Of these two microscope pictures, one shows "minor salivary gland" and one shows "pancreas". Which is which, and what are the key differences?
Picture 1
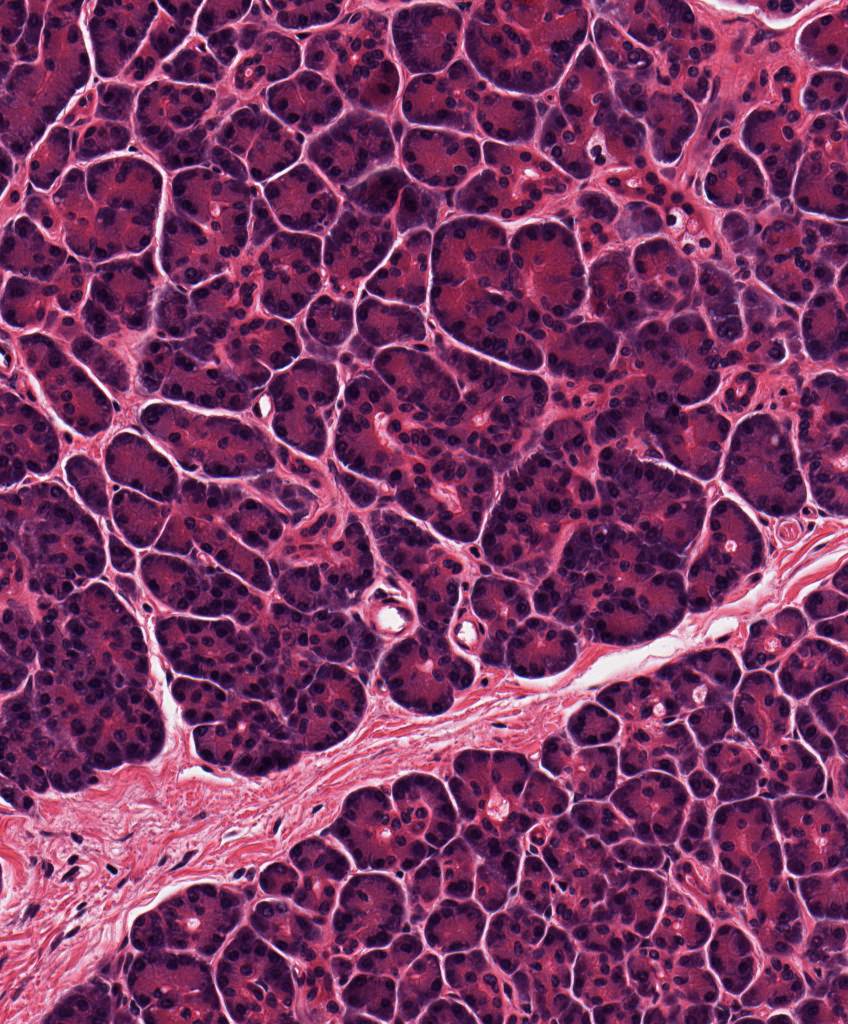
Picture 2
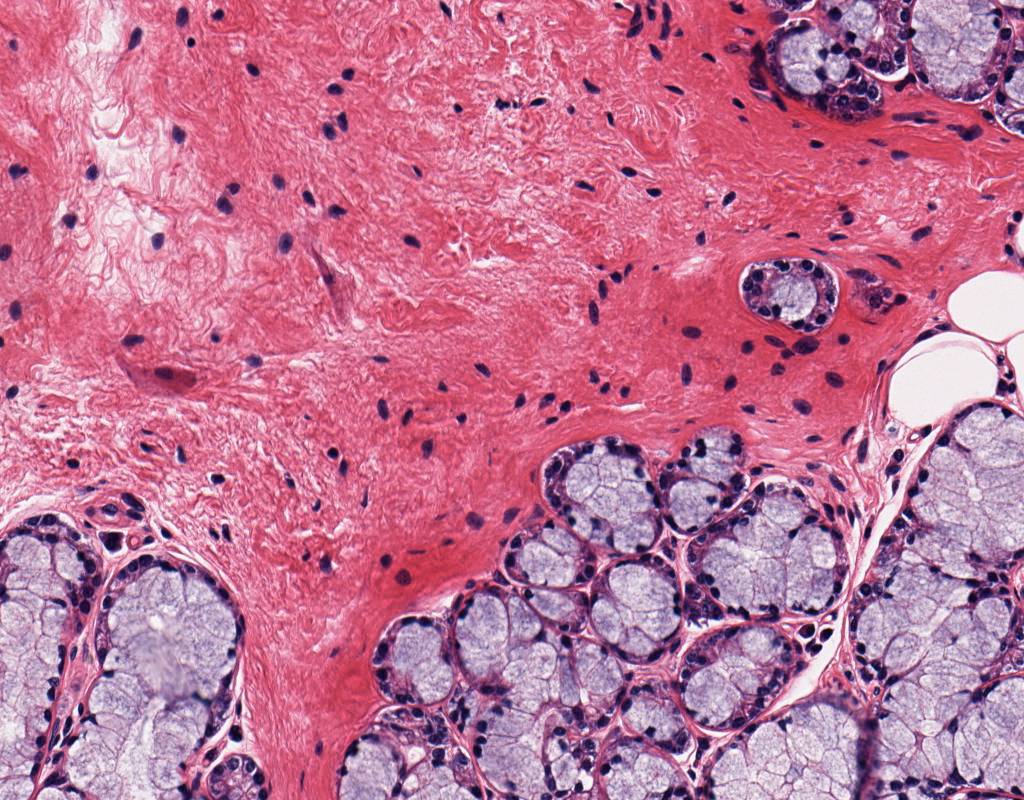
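Picture 1 is the pancreas, and picture 2 is the minor salivary gland. Layout first: closely packed rounded acini in lobules, with little stroma, fill the pancreas field, whereas dense pink fibrous stroma fills the upper and left part of the gland field, with acini below and at the right edge. Then the cells: pancreatic acinar cytoplasm is pinker apically and more purple basally, with round, dark basal nuclei; the salivary acinar cells have pale bluish-grey, finely foamy cytoplasm and dark nuclei flattened against the base.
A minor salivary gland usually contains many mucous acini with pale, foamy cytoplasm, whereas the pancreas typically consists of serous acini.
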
